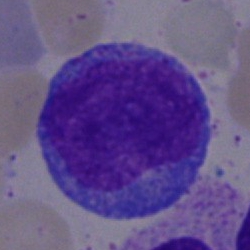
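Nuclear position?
Toward the top, leaving a wider band of cytoplasm below.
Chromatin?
Purple, granular, no large dark clumps.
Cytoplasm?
Deep blue; no granules seen.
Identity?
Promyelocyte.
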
